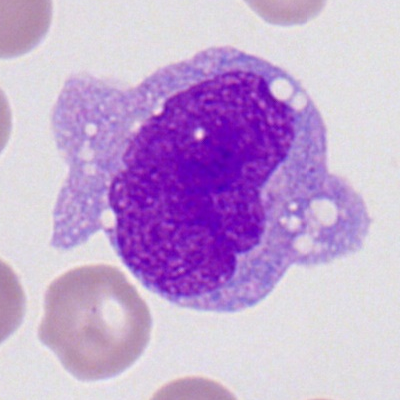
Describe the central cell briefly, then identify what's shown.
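Looking at the outline first, I'd call it irregular: blunt bulges of cytoplasm push out on both the left and the right. The nucleus is folded and indented, which gives it an irregular, lobed shape. There is plenty of cytoplasm, pale grey-lilac, and on closer inspection it is dusted with many very fine pinkish-purple granules. This is a monocyte.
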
